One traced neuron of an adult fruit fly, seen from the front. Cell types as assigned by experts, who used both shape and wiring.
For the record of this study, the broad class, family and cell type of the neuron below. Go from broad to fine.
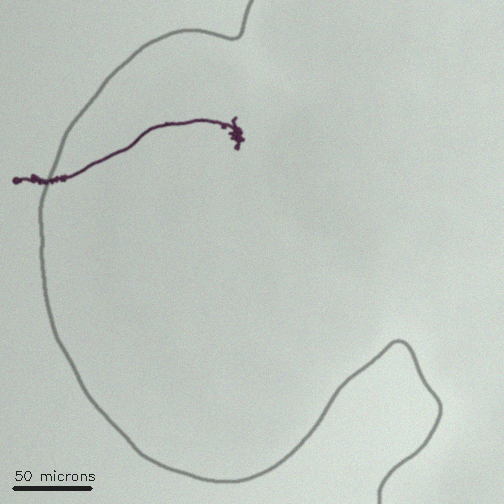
optic-lobe intrinsic neuron; L; L3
